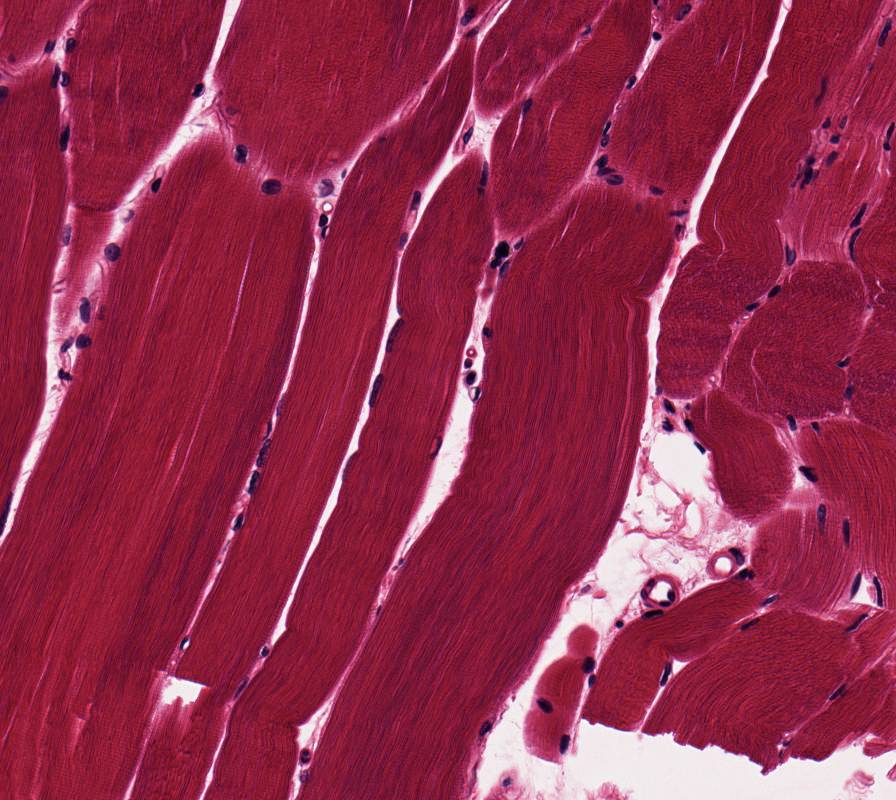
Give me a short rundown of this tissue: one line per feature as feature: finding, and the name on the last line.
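Orientation: lengthwise at left and centre, across or oblique at right edge
Nuclei: dark, flattened, at fibre edges, not central
Cytoplasm: deeply eosinophilic red
Striations: fine cross-striations in several fibres
Cross-sections: rounded to polygonal, nuclei at rim
Name: skeletal muscle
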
